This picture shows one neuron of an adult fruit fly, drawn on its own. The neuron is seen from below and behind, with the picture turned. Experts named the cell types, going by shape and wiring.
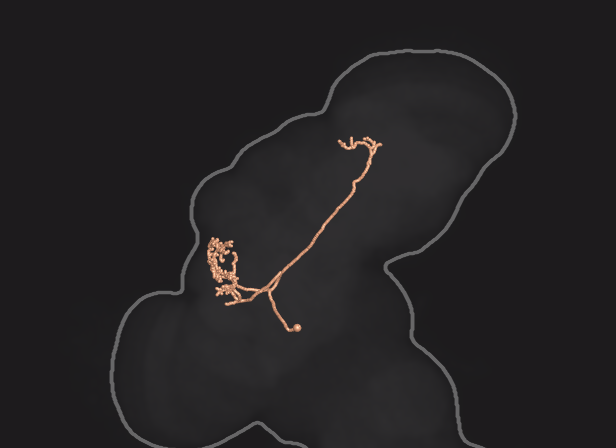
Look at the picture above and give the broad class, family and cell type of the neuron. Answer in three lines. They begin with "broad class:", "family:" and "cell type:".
broad class: central-brain intrinsic neuron
family: hemilineage VLPl&p2_posterior
cell type: WED118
